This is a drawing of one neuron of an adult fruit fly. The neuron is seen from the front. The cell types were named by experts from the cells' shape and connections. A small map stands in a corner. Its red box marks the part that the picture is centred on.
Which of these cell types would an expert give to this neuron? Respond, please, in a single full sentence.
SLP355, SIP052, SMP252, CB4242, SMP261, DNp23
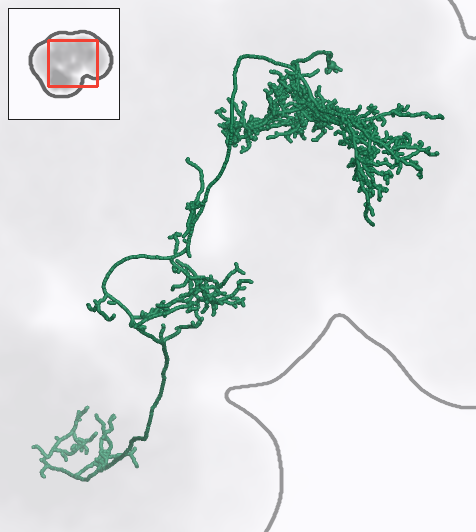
Among cell types, the one for this neuron is DNp23.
